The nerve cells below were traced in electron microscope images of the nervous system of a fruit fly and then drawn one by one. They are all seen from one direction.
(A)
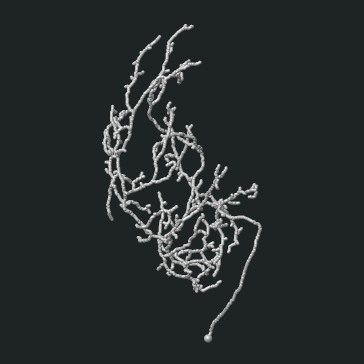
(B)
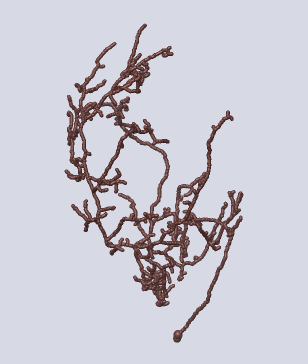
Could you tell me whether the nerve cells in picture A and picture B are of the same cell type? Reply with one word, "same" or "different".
same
